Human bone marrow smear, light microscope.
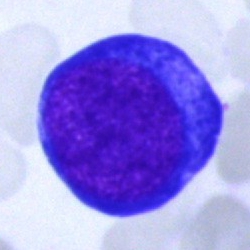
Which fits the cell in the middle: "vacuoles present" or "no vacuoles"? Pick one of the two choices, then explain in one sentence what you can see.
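No vacuoles. No vacuoles are visible in the cytoplasm.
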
